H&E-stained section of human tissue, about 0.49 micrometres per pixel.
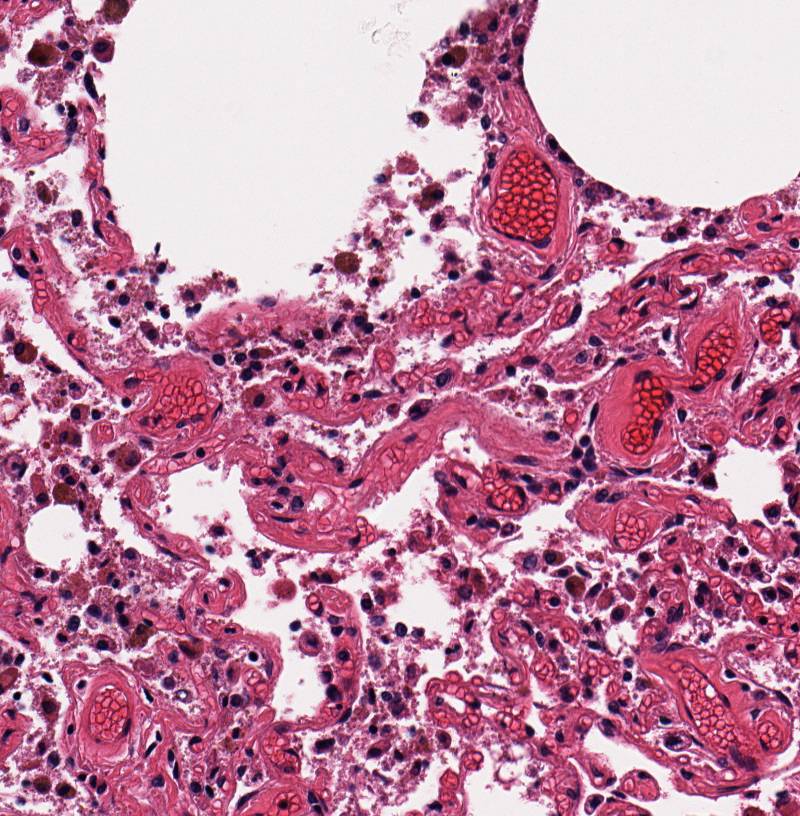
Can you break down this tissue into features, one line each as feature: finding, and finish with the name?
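Small vessels: distended, packed tightly with red blood cells
Larger vessels: thick pink walls, packed red cells, upper centre and middle right
Pigmented cells: rounded, brown granular cytoplasm, in spaces, mostly left and top
Wall nuclei: small, dark, scattered, no crowded sheets
Name: lung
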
